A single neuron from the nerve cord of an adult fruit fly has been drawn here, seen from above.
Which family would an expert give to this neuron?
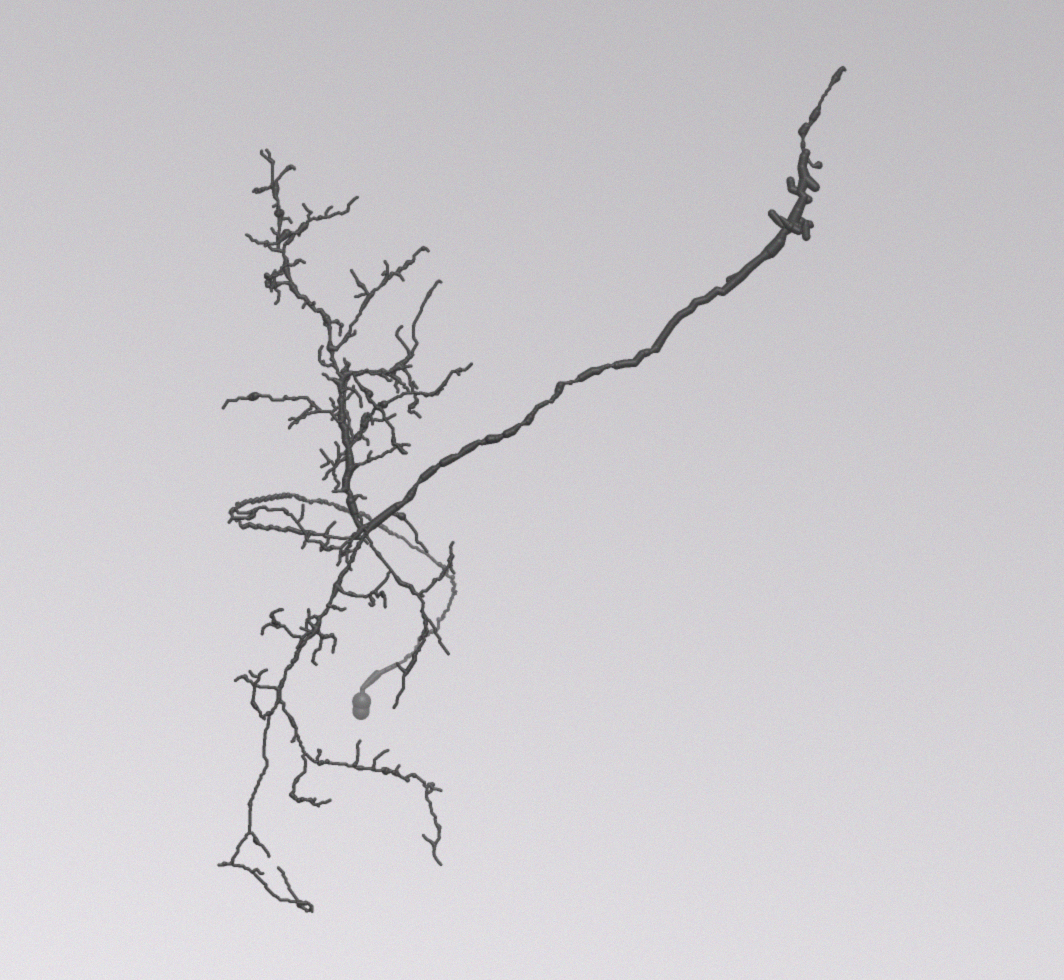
hemilineage 06A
